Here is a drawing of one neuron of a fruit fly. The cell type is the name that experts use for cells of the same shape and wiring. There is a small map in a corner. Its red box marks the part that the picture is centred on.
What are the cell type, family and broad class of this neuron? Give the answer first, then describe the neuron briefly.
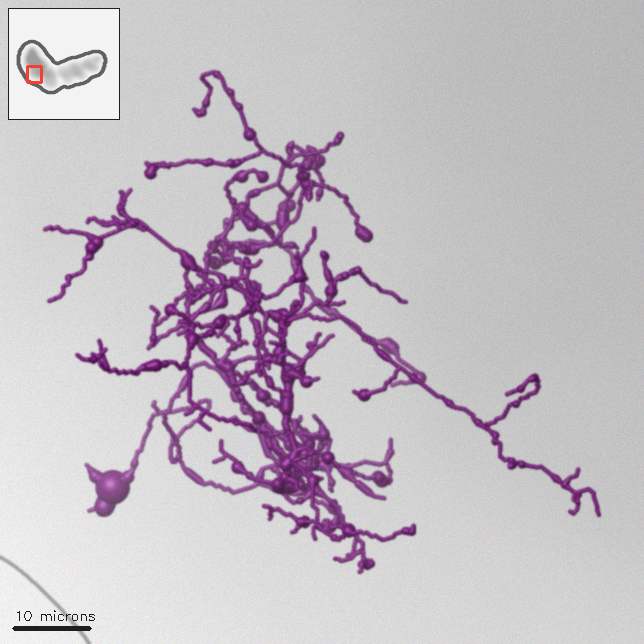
It is of cell type GNG558. Its family is hemilineage TRdl_b. This is a central-brain intrinsic neuron. The cell body is at the lower left of the picture. From left to right in the picture it spans about 75 microns. Dozens of branch ends can be seen.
